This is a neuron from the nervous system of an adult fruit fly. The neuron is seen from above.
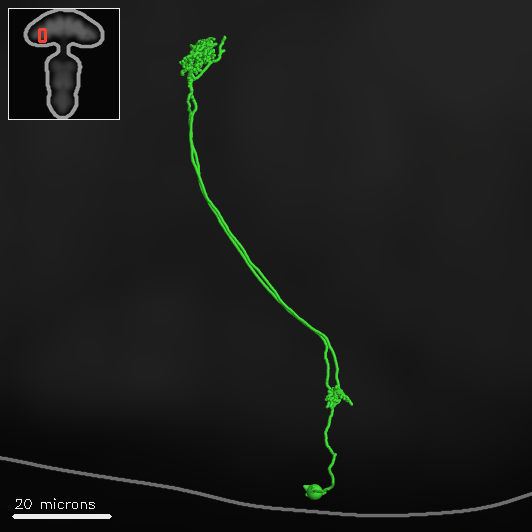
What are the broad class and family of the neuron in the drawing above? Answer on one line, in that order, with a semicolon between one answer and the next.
optic-lobe intrinsic neuron; T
